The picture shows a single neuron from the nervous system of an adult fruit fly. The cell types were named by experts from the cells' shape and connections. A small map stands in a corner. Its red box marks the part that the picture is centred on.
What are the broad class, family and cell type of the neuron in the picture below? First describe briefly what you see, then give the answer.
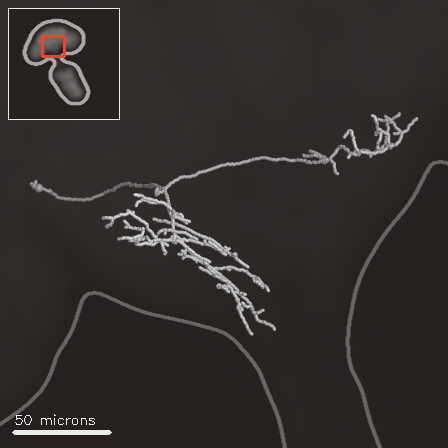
It lies in the brain. By the scale bar it is about 200 microns wide in this view. The picture shows dozens of branch ends. It is a central-brain intrinsic neuron. Its family is hemilineage MX7. It is of cell type GNG430_a.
